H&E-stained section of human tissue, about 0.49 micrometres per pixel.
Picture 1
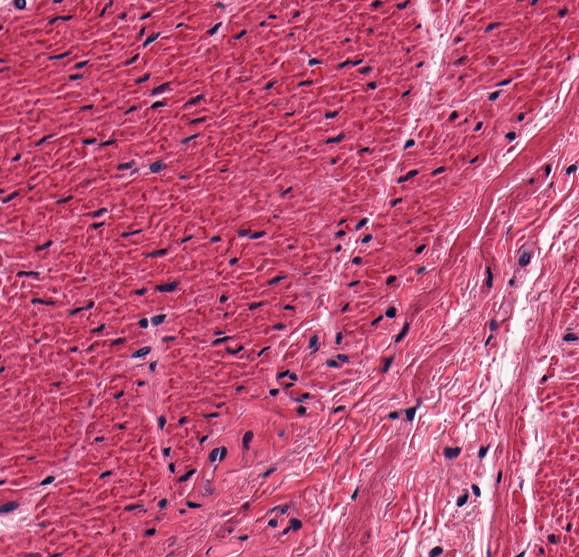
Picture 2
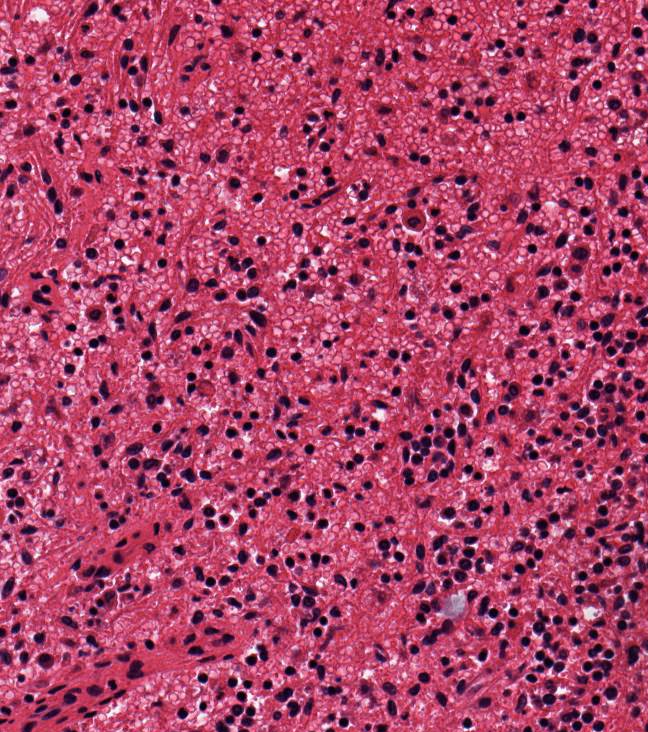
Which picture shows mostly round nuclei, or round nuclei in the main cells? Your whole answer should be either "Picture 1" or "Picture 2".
Picture 2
